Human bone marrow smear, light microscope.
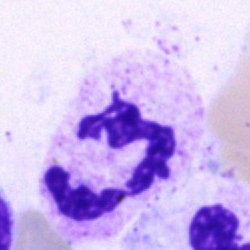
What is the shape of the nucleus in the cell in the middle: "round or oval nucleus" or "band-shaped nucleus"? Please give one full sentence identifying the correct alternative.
There is a curved, band-shaped nucleus without separate lobes in this cell.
